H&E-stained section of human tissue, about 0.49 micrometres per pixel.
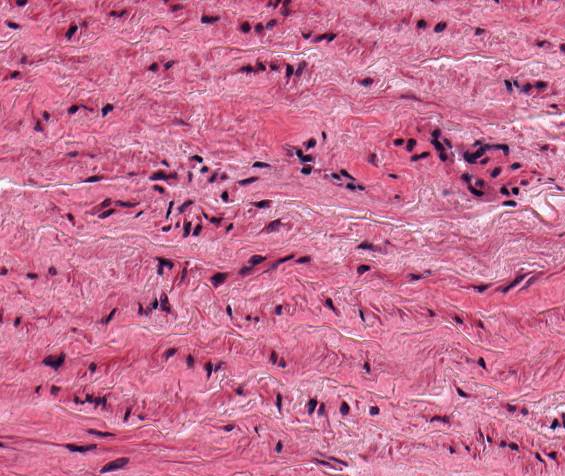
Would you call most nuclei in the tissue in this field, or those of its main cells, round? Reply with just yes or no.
No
